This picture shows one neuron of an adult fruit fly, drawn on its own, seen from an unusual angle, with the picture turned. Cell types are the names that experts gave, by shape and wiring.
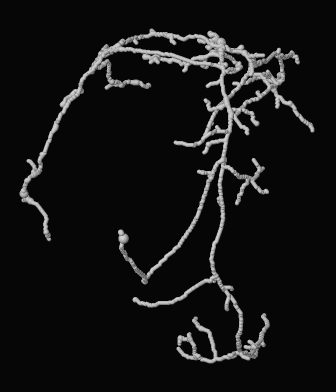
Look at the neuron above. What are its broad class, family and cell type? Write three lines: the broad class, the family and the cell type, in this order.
nerve-cord intrinsic neuron
hemilineage 08A
IN08A036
